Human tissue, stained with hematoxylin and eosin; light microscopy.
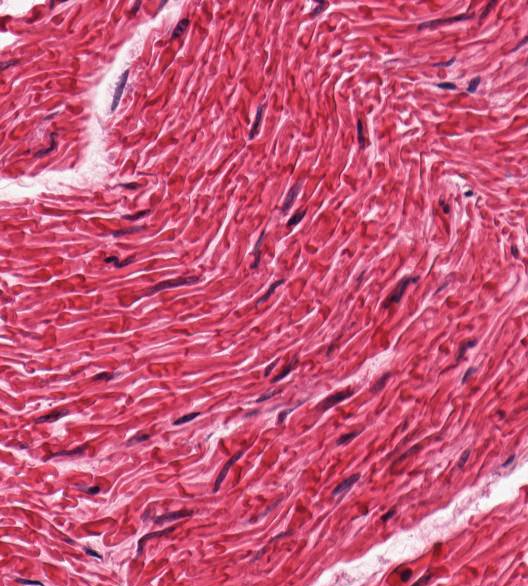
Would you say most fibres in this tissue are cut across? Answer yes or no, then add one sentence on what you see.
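No. Most fibres are cut lengthwise and stream diagonally across the field.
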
